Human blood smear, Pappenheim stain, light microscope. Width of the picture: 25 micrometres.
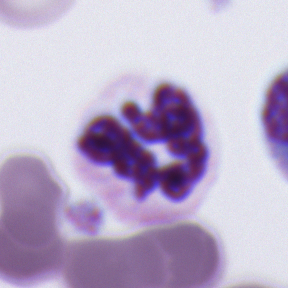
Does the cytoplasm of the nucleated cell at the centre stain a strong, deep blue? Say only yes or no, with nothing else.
No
